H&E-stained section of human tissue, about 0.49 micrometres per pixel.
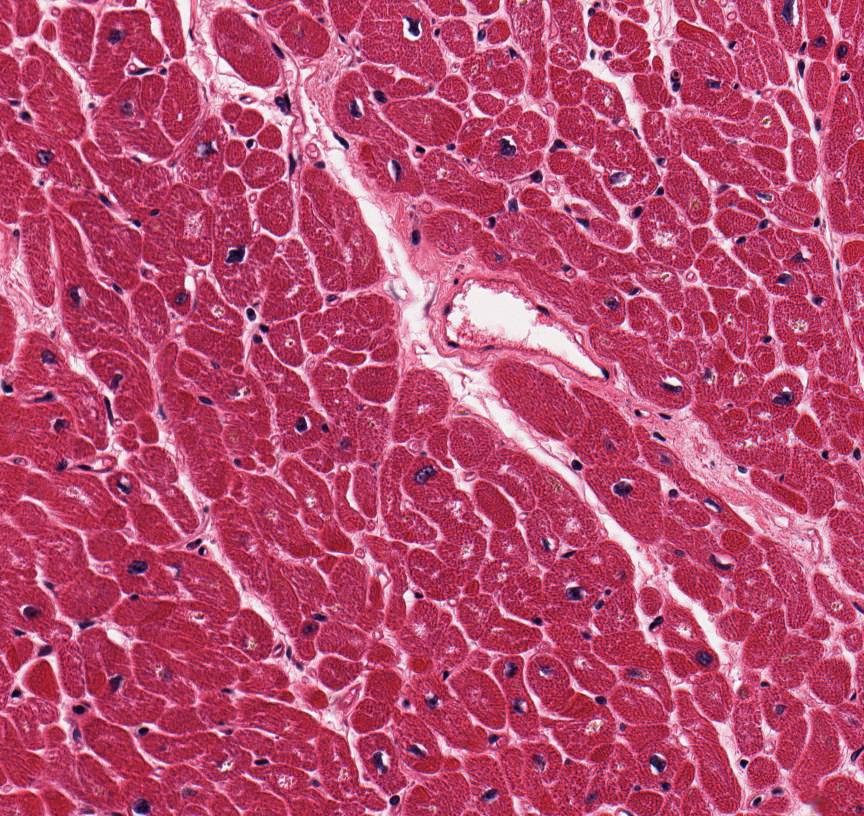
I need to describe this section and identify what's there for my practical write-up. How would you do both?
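See how muscle fibres fill the whole field, cut mostly in cross and oblique section. In many fibres there is a small pale, clear zone at the centre, around or beside the nucleus, and fine yellow-brown granules sit within those zones. Notice there are no fat cells anywhere. This is the left ventricle of the heart.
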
